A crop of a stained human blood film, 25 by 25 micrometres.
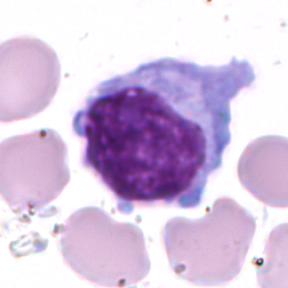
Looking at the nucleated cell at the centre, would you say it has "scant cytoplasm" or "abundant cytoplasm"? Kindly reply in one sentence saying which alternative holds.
There is abundant cytoplasm around the nucleus of this cell.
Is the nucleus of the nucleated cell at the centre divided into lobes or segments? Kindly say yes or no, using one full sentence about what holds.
No, there is one compact round, oval or kidney-shaped nucleus, not separate lobes.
